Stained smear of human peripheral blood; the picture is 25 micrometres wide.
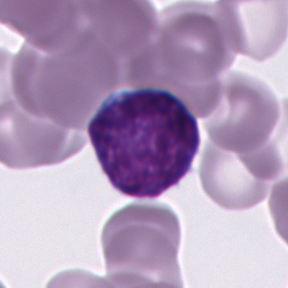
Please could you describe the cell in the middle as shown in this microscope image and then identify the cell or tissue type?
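Nearly the whole cell is filled by the nucleus. Cytoplasm is very scant and can be seen only as a thin blue rim at the upper left edge. No distinct nucleoli can be seen in the nucleus, and no vacuoles are visible in the cell. This is a typical lymphocyte.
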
